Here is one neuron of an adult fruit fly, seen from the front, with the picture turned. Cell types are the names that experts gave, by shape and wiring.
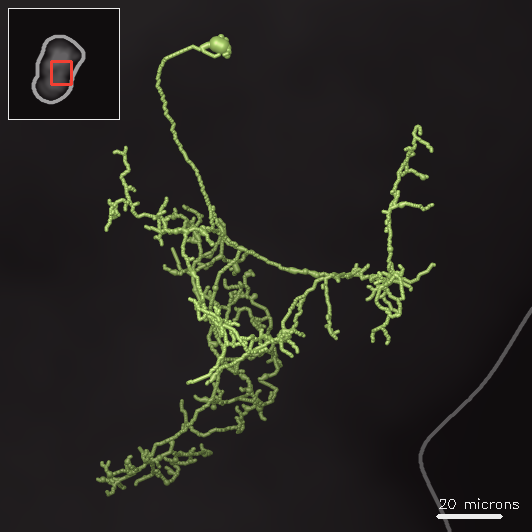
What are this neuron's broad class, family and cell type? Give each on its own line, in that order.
central-brain intrinsic neuron
hemilineage AOTUv4_ventral
FB5C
